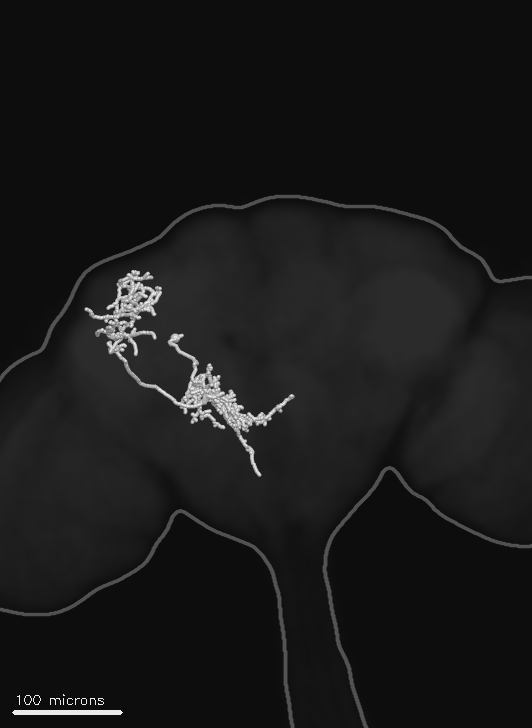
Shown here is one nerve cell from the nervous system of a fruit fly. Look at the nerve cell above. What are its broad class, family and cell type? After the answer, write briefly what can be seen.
This is a central-brain intrinsic neuron. The family is hemilineage VESa1. The cell type is GNG639. It lies in the brain. From left to right in the picture it spans about 190 microns.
